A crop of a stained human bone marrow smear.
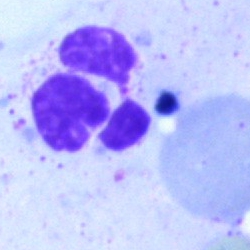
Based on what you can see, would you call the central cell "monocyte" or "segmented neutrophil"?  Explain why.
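This is a segmented neutrophil. Its nucleus has lobes, the largest at the lower left.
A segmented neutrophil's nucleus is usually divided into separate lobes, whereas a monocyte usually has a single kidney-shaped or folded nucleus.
The cytoplasm is very pale, barely differing from the background, rather than grey-blue.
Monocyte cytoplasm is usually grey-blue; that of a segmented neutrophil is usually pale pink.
Small pink-red granules are scattered sparsely around the lobes.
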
